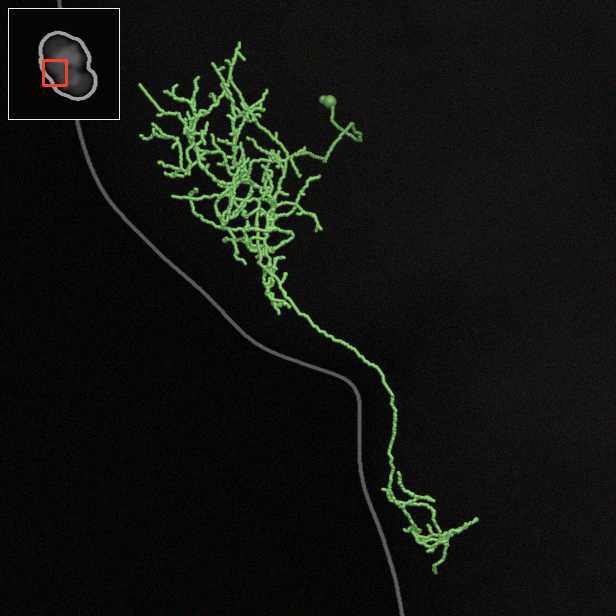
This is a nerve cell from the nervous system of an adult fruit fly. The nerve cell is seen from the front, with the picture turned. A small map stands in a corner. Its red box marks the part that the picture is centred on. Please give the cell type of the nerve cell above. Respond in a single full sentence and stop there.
The cell type to which this nerve cell belongs is SIP077.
